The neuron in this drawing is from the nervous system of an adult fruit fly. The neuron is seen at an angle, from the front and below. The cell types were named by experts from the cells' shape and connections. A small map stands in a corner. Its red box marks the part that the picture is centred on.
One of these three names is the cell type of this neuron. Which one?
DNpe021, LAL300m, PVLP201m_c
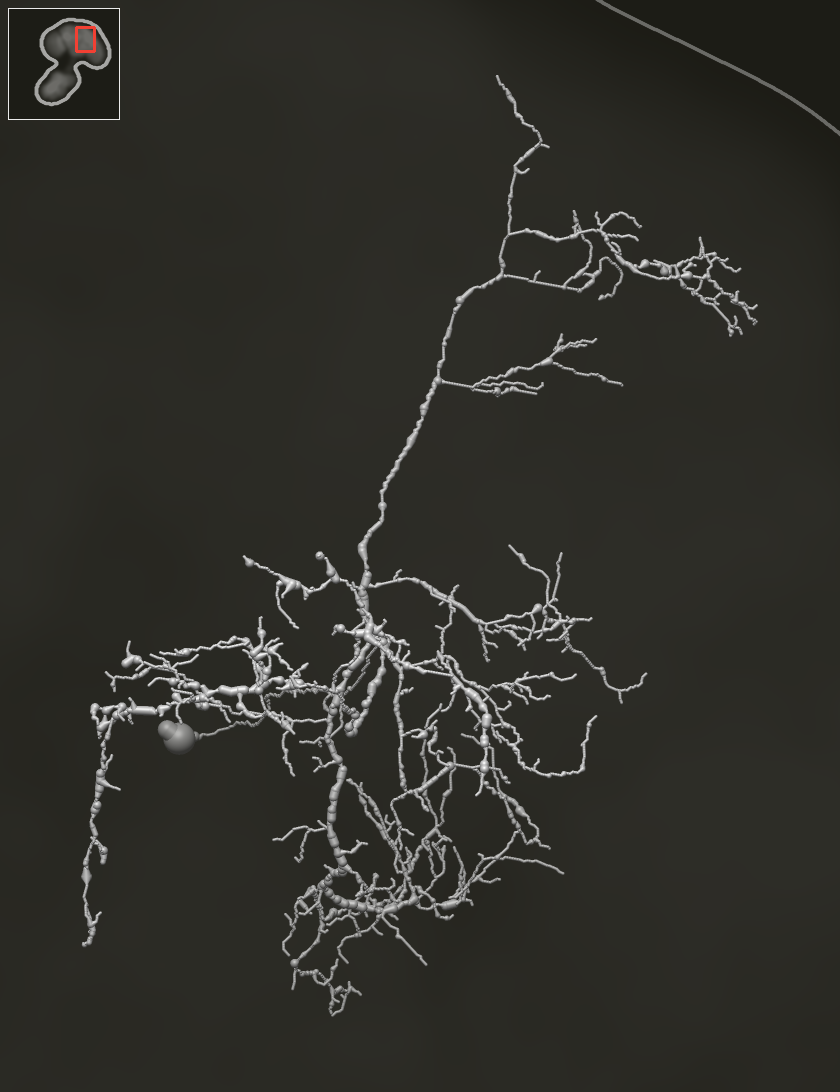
LAL300m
